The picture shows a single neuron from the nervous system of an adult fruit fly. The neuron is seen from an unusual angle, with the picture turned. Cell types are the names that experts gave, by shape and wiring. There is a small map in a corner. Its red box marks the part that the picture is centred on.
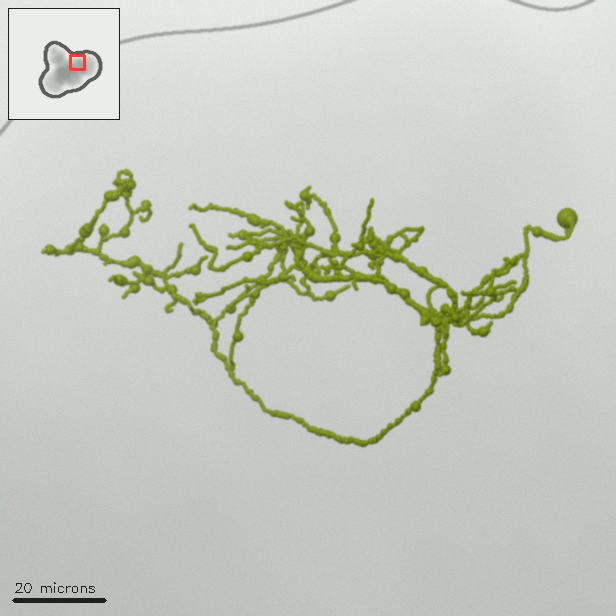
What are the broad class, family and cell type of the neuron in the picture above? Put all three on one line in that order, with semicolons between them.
central-brain intrinsic neuron; hemilineage SLPal2; CB1419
